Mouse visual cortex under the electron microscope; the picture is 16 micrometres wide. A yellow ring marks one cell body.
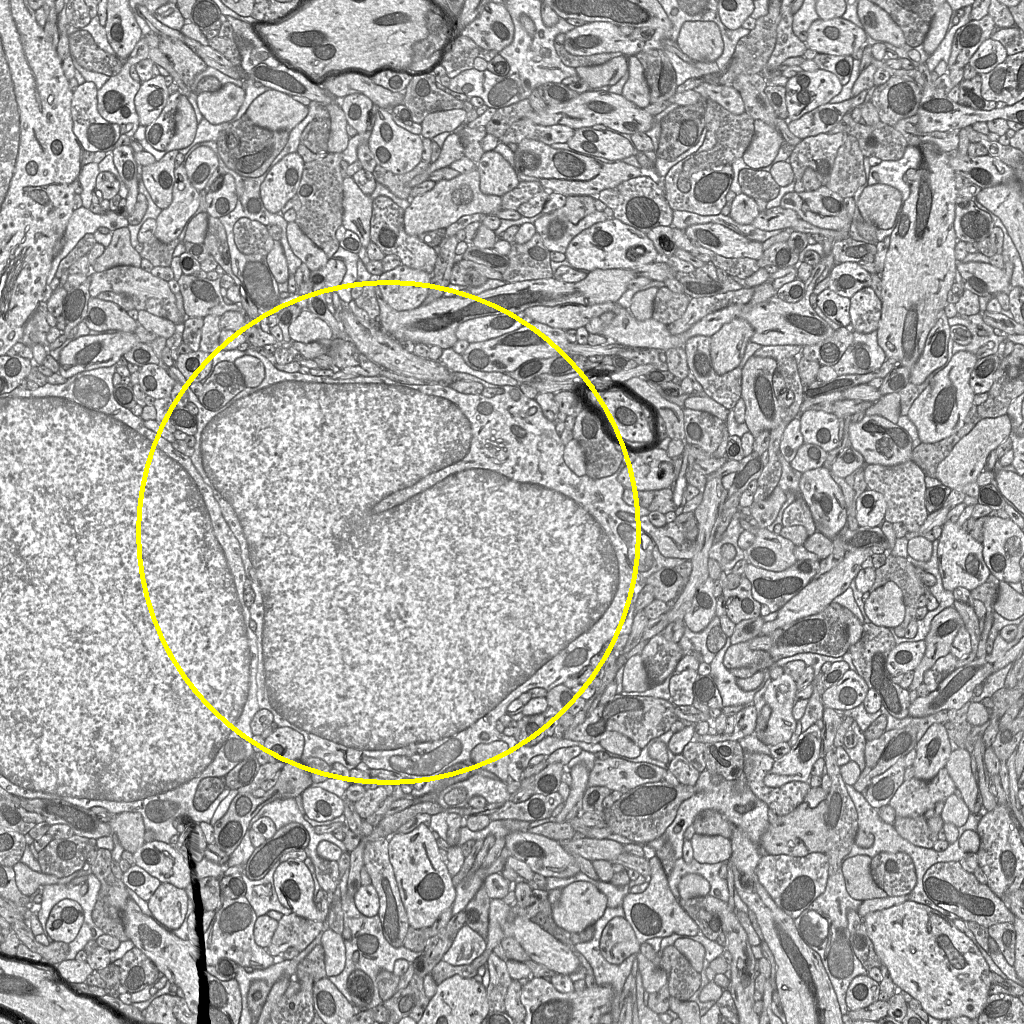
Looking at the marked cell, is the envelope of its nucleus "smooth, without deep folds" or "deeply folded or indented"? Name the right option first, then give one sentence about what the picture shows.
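Deeply folded or indented. A single deep, narrow cleft cuts into the nucleus from its upper right side.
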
